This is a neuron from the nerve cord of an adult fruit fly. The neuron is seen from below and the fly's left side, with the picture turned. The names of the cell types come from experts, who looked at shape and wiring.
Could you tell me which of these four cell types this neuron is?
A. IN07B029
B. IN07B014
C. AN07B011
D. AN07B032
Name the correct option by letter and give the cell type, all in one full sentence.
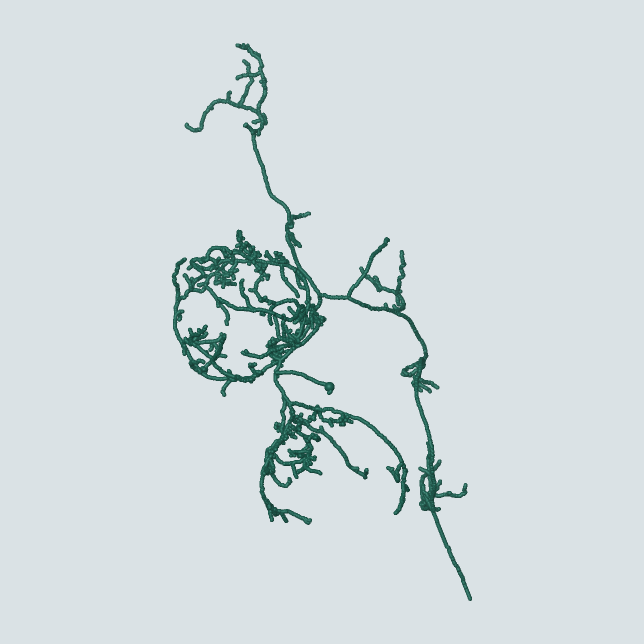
The neuron represents the cell type AN07B011, found under option C.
